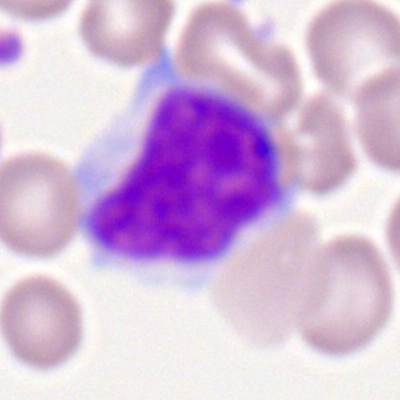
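Lymphocyte, central cell. Its outline, I see, is irregular rather than round. The nucleus is one irregular mass, not split into separate lobes, and it fills most of the cell. Looking closer, the chromatin is blotchy: darker purple clumps sit among paler patches.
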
